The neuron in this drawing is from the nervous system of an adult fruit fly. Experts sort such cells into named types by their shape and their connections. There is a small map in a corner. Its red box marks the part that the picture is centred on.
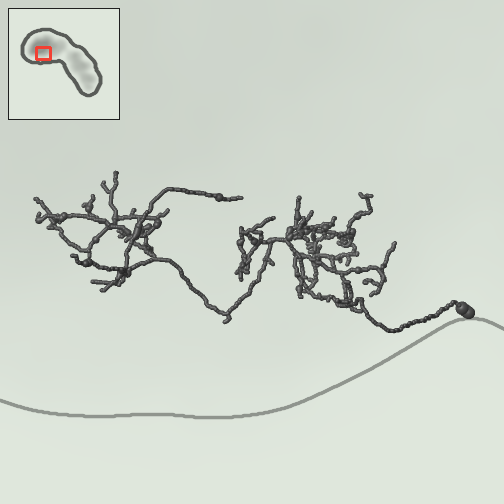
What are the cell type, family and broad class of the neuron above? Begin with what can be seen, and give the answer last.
Its cell body lies on the right of the picture. Dozens of branch ends can be seen. The cell type is CB4115. The family is hemilineage LHp1. It is a central-brain intrinsic neuron.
